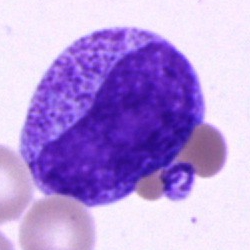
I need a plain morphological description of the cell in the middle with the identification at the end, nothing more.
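Outline first: round to oval, with a smooth edge. Nucleus next: it sits off-centre, toward the lower right of the cell, and shows no distinct nucleolus. Cytoplasm last: it is packed with numerous purple granules. The cell in the middle is a promyelocyte.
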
